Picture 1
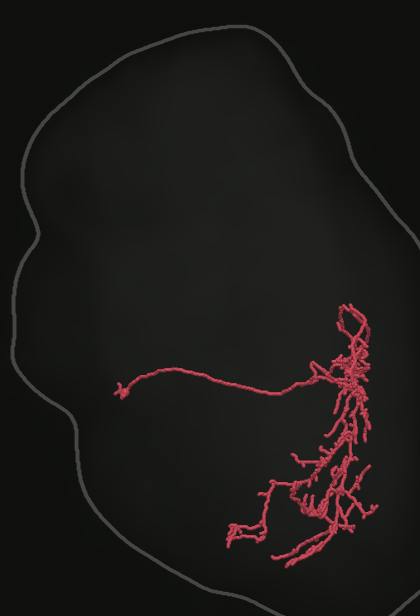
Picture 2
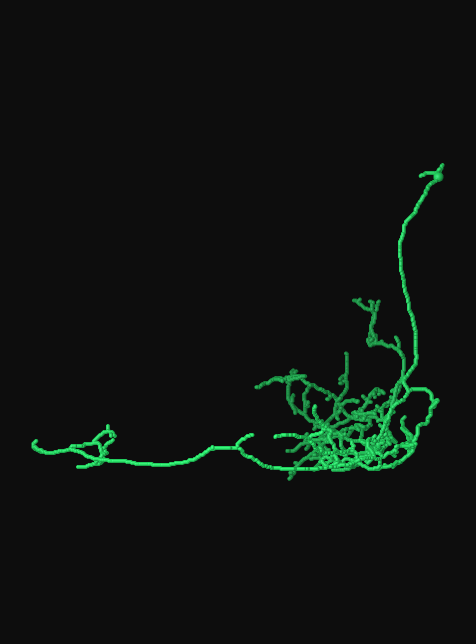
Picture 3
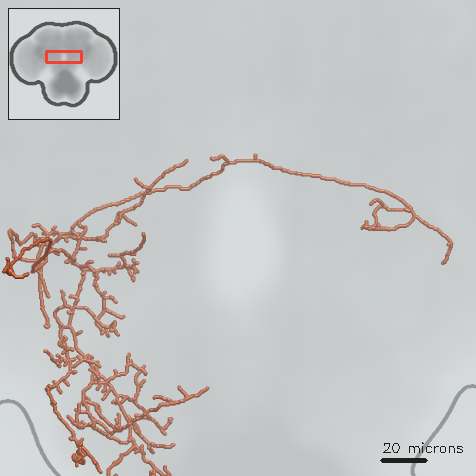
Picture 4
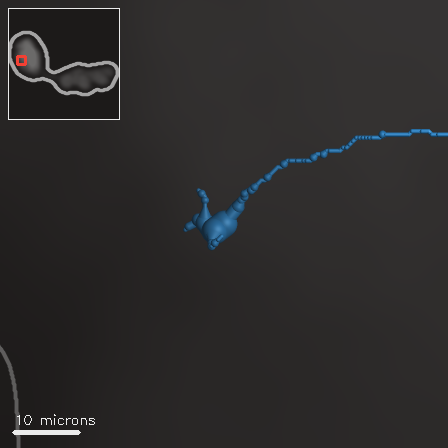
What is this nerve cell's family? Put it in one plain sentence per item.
The family is hemilineage WEDa2.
